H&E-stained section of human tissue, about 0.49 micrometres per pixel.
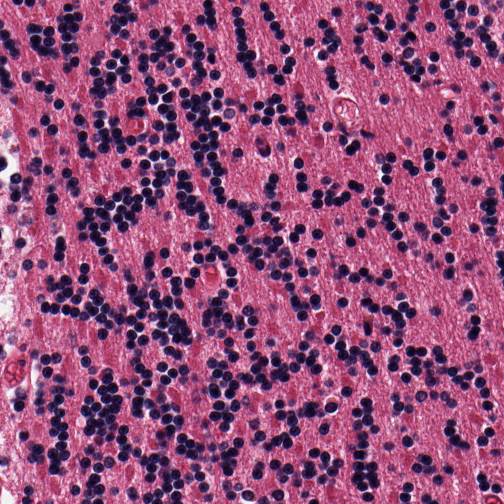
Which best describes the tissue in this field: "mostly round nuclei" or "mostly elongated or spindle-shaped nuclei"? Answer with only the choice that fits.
Mostly round nuclei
